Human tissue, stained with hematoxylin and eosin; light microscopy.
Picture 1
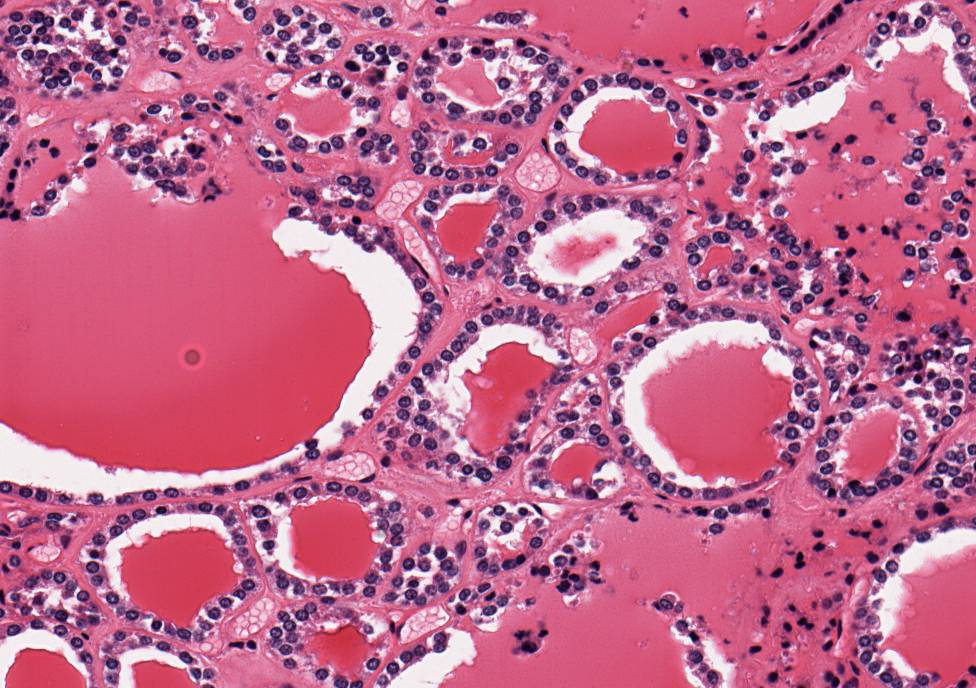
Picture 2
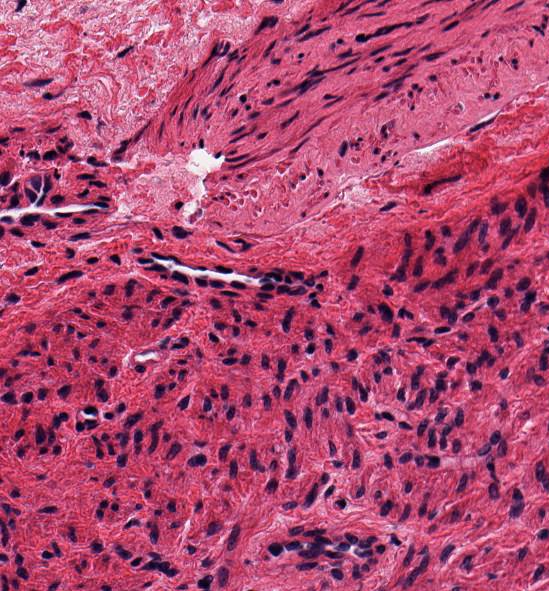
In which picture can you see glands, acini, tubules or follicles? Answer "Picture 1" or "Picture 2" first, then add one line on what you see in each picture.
Picture 1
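What picture 1 shows: The field is made of closely packed follicles of varying size, with the largest one at the left.
What picture 2 shows: No epithelium or glands are present anywhere in the field.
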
